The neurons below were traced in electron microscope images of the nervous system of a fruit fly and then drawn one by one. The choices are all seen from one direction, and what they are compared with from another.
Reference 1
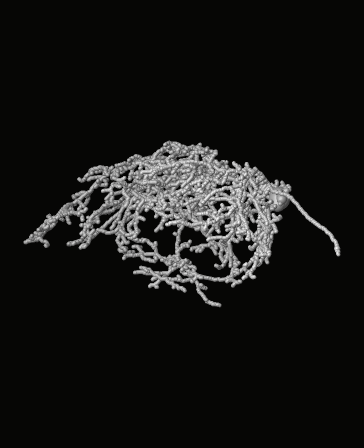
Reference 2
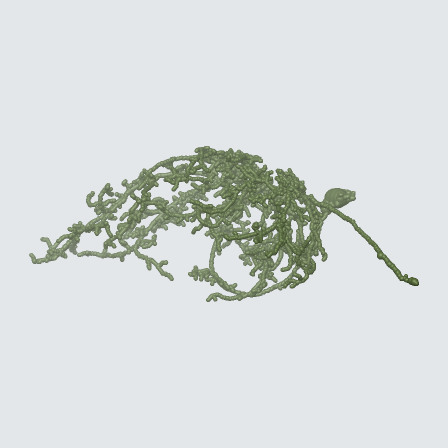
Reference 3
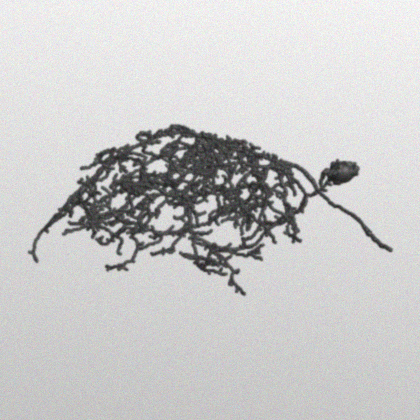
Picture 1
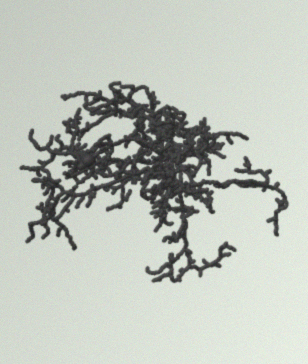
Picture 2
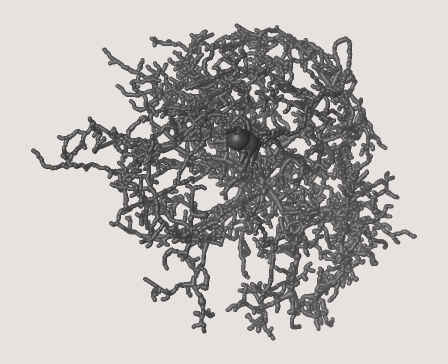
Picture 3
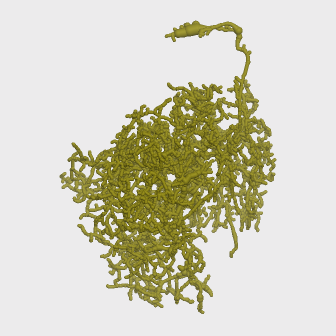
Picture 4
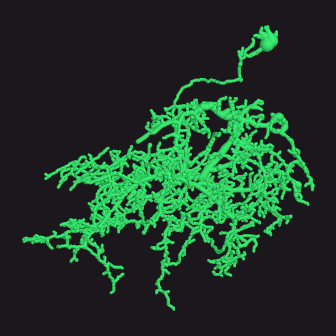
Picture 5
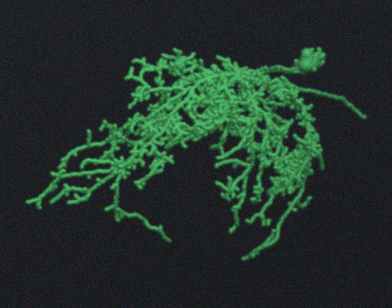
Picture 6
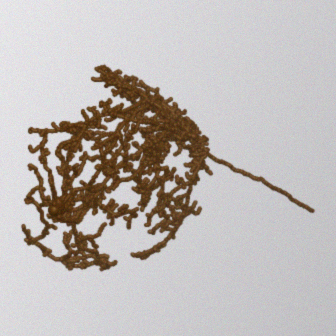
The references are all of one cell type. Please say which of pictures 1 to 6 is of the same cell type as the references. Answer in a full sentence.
The neuron in picture 5 is of the same cell type.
